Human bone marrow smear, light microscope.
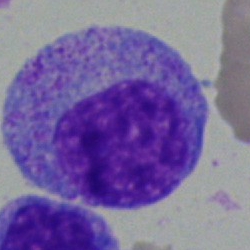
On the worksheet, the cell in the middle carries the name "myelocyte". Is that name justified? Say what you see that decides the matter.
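Here is what the central cell shows: a round, smooth outline. Its chromatin is dark purple and somewhat coarse, with small paler spots scattered through it. A wide rim of pale blue-lilac cytoplasm sits mainly on the upper left of the nucleus, with no clear vacuoles.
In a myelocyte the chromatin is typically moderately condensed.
The somewhat coarse chromatin agrees with that.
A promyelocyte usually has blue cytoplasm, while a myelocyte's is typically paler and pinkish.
The paleness and lilac tone of this rim lean towards myelocyte, though the blue tinge alone would still suit promyelocyte. So yes, myelocyte is the right name here.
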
